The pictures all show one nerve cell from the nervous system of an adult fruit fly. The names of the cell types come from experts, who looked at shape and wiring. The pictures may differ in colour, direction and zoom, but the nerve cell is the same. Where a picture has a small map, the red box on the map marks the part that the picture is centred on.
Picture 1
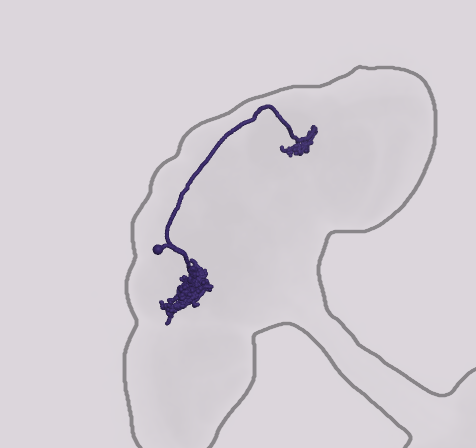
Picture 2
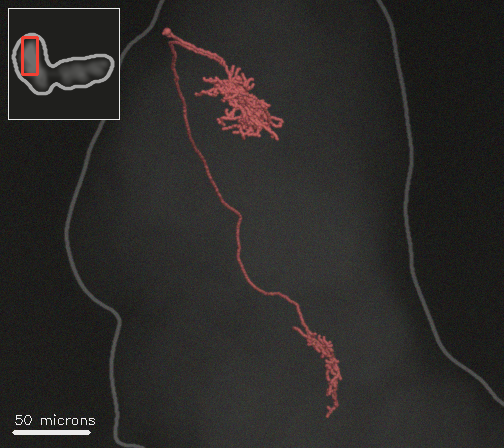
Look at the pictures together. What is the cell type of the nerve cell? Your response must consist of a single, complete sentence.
The cell type PVLP008_a4 includes this nerve cell.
